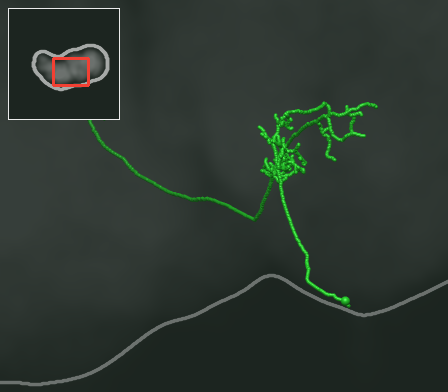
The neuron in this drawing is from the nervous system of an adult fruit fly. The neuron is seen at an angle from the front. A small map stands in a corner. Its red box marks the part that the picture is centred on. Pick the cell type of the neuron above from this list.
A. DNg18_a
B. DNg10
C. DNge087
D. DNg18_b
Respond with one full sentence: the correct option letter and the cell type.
Option B is DNg10, the cell type of the neuron.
